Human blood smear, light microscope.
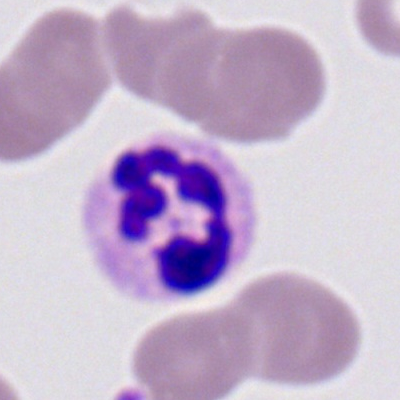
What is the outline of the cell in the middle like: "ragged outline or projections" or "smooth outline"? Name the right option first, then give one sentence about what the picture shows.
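Smooth outline. The cell outline is round and smooth.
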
